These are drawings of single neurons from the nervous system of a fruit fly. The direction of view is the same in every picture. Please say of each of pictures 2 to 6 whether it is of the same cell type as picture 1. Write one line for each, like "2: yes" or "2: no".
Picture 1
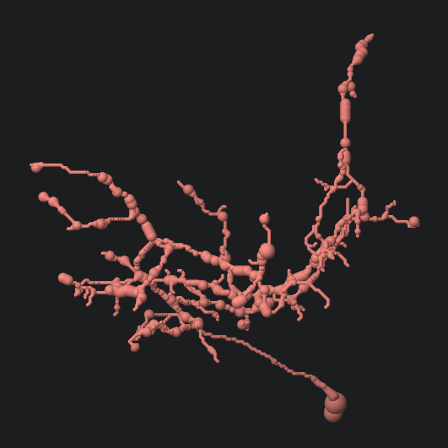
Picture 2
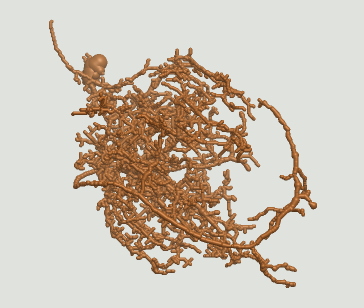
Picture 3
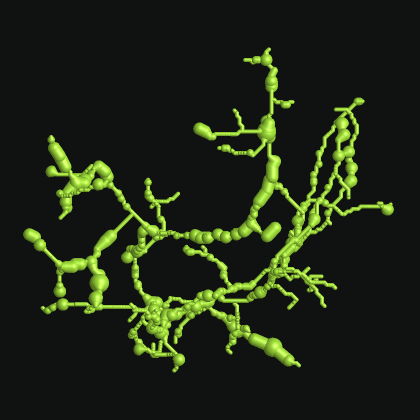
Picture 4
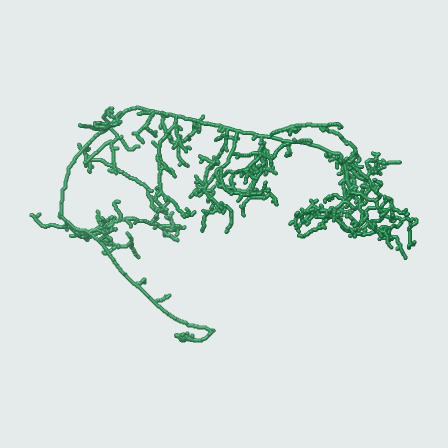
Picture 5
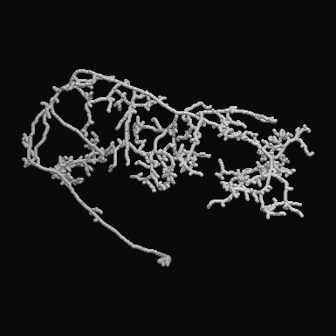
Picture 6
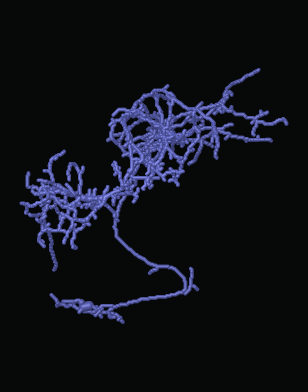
2: no
3: yes
4: no
5: no
6: no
